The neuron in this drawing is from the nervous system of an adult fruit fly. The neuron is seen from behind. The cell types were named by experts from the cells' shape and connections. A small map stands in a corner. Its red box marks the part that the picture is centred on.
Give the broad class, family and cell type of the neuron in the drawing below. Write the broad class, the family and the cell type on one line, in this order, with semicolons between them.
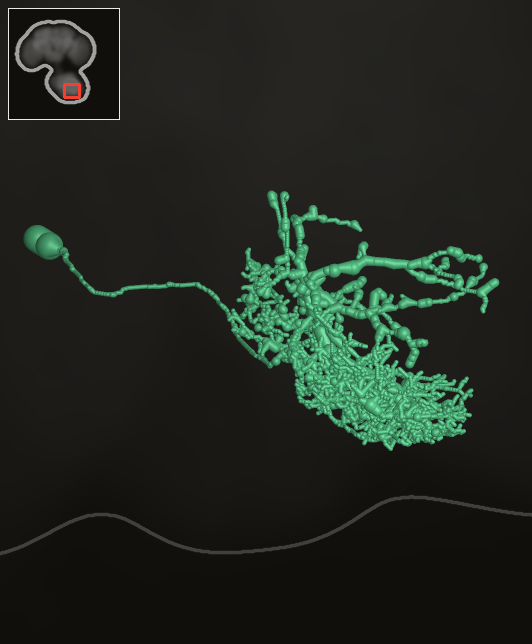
nerve-cord intrinsic neuron; hemilineage 13B; IN13B014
